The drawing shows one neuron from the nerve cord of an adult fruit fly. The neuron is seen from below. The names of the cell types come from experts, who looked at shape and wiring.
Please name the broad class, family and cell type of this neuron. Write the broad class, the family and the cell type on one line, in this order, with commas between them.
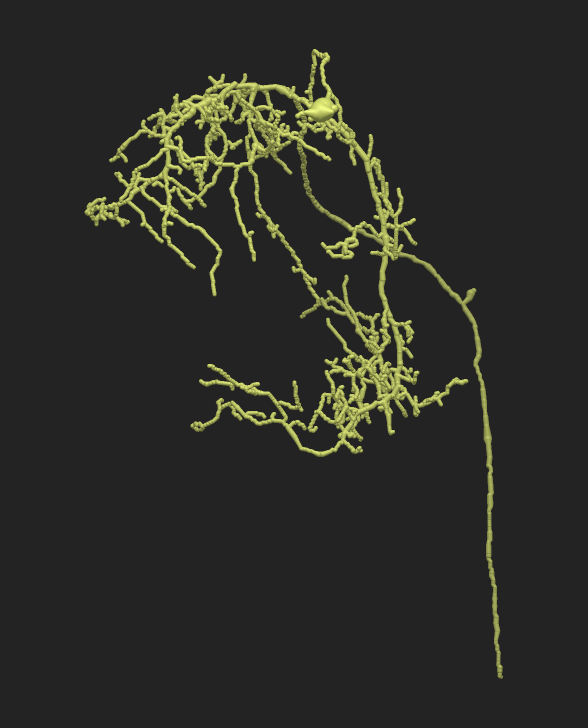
ascending neuron, hemilineage 04B, AN04B003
